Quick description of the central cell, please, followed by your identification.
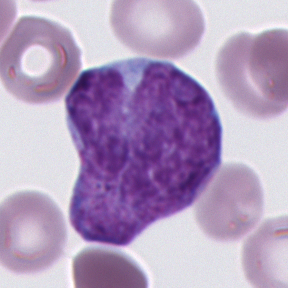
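A deep notch in the top edge of the nucleus gives it a folded, heart-like outline. Visible cytoplasm is pale blue, and no granules are visible in it. The cell outline is irregular and angular rather than round. The name to give it is atypical promyelocyte.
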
